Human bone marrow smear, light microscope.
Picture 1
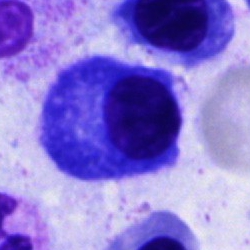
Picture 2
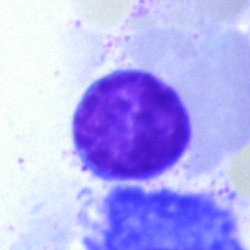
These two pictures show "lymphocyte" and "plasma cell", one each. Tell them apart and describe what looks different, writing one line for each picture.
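Picture 1 – plasma cell. The cytoplasm is abundant and deep blue.
Picture 2 – lymphocyte. Cytoplasm is scant, at most a thin rim around the nucleus.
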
